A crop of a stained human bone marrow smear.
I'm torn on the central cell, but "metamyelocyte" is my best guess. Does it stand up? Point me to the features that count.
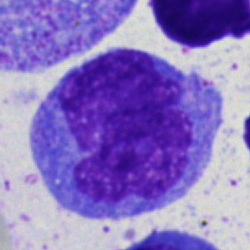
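Here the outline is roughly round with a smooth edge. The nucleus is irregular and folded, with indentations along its border. Its chromatin is finely textured and lacy rather than coarsely clumped. Parts of other cells sit near the top corners without touching it.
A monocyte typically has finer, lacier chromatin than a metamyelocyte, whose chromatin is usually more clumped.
The lacy chromatin therefore speaks for monocyte and against metamyelocyte. So metamyelocyte does not fit; this cell is a monocyte.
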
